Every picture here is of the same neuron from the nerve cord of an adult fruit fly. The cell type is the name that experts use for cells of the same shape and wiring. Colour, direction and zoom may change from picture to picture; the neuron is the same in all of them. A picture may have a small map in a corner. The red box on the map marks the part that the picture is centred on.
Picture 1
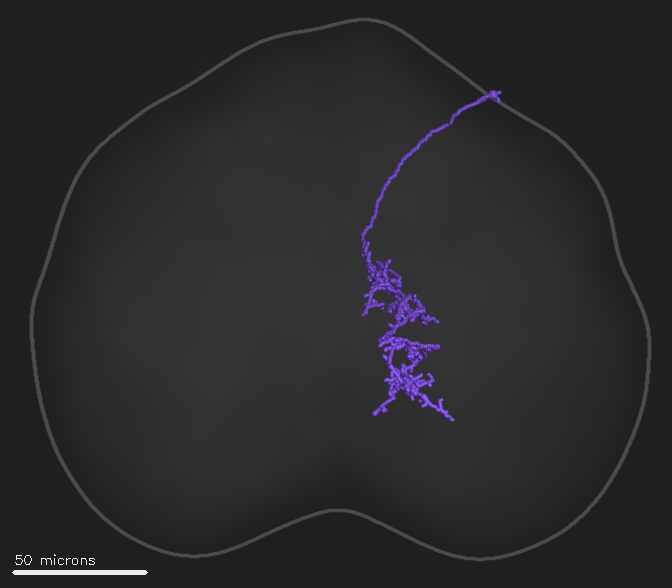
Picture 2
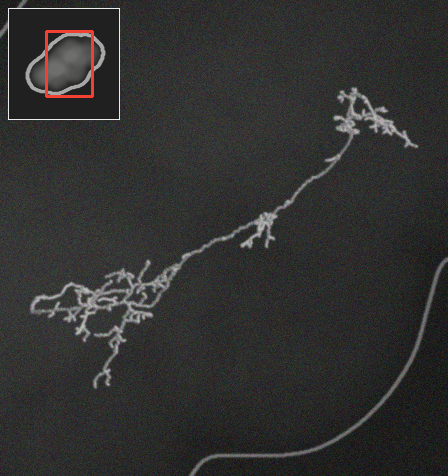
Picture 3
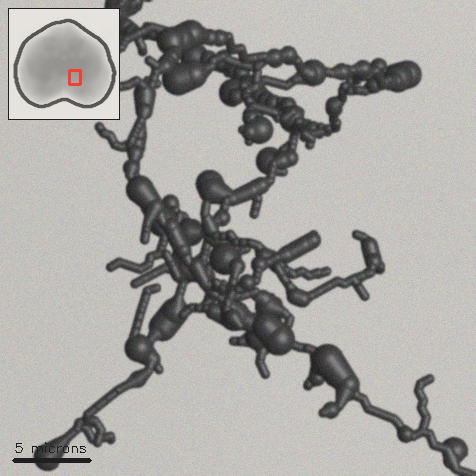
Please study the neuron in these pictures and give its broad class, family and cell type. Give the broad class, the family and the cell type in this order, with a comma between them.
nerve-cord intrinsic neuron, hemilineage 09A, IN09A070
